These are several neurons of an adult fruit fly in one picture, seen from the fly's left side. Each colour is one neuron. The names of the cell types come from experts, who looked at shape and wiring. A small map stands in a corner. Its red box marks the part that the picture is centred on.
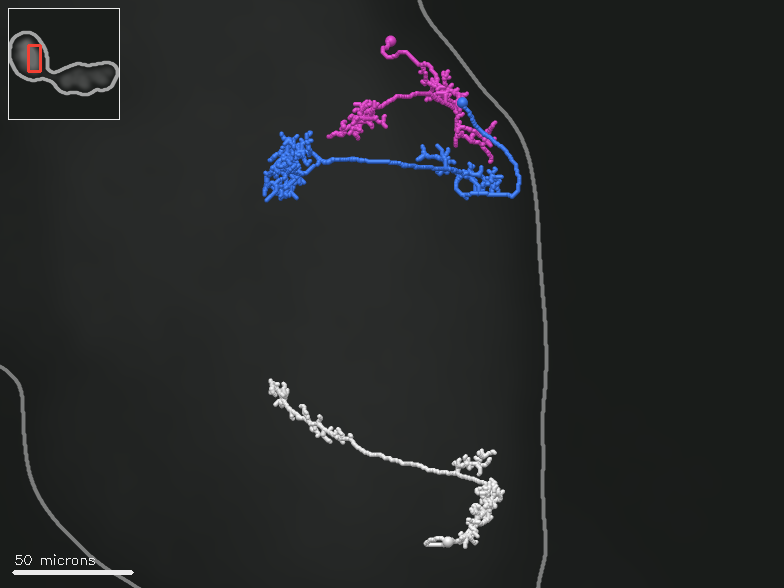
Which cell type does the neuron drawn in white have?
TmY5a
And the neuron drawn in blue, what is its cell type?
Y3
